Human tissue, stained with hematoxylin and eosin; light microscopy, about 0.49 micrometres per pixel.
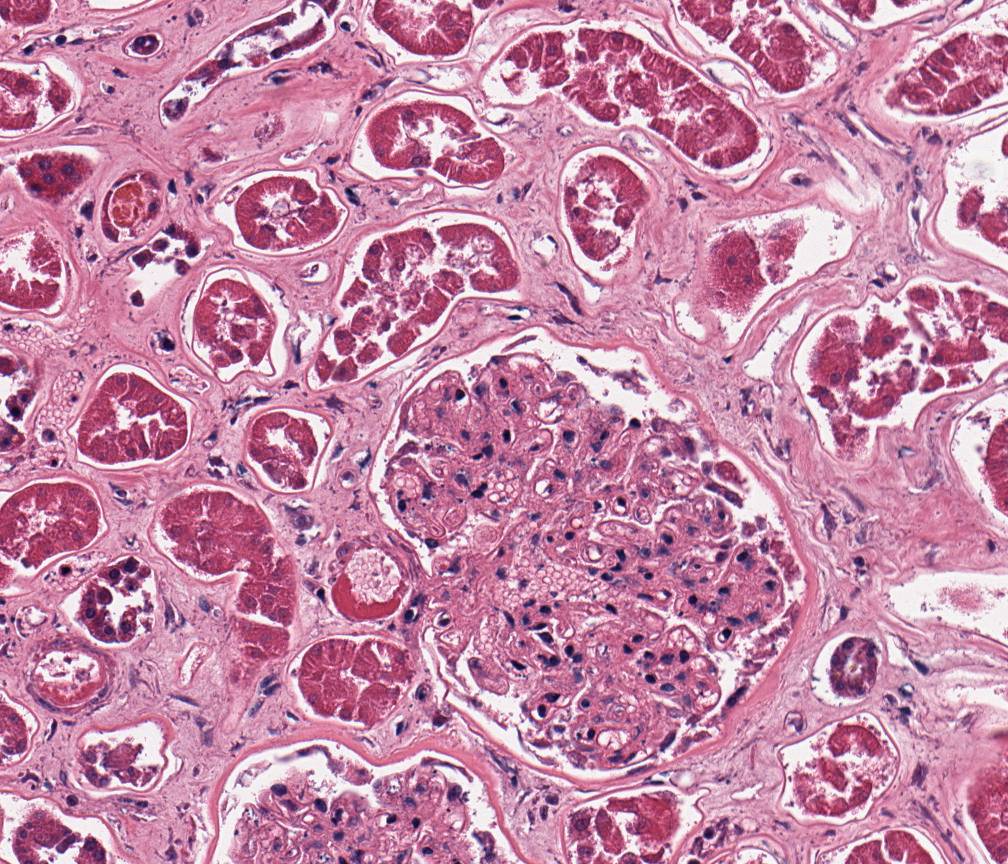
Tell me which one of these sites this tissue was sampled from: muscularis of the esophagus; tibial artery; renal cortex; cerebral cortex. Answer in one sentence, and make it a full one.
The sample used for this section is from the renal cortex.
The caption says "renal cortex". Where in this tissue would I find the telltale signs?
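At the centre-right of this renal cortex lies a large rounded glomerulus, surrounded on all sides by cross-cut tubules. A second glomerulus, only partly included, sits at the bottom edge just left of centre. These cross-cut tubules with glomeruli among them go with the name.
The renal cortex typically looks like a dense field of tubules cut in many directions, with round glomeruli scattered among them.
The tubules are lined by cuboidal to low columnar cells whose cytoplasm is deeply eosinophilic and granular. The central glomerulus is enclosed by a thick, layered pink fibrous rim.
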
